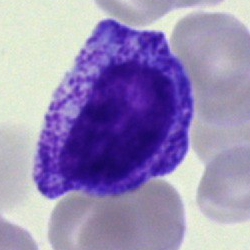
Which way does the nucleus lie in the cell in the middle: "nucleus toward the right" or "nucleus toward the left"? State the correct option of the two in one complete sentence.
It is toward the right that the nucleus of this cell lies.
